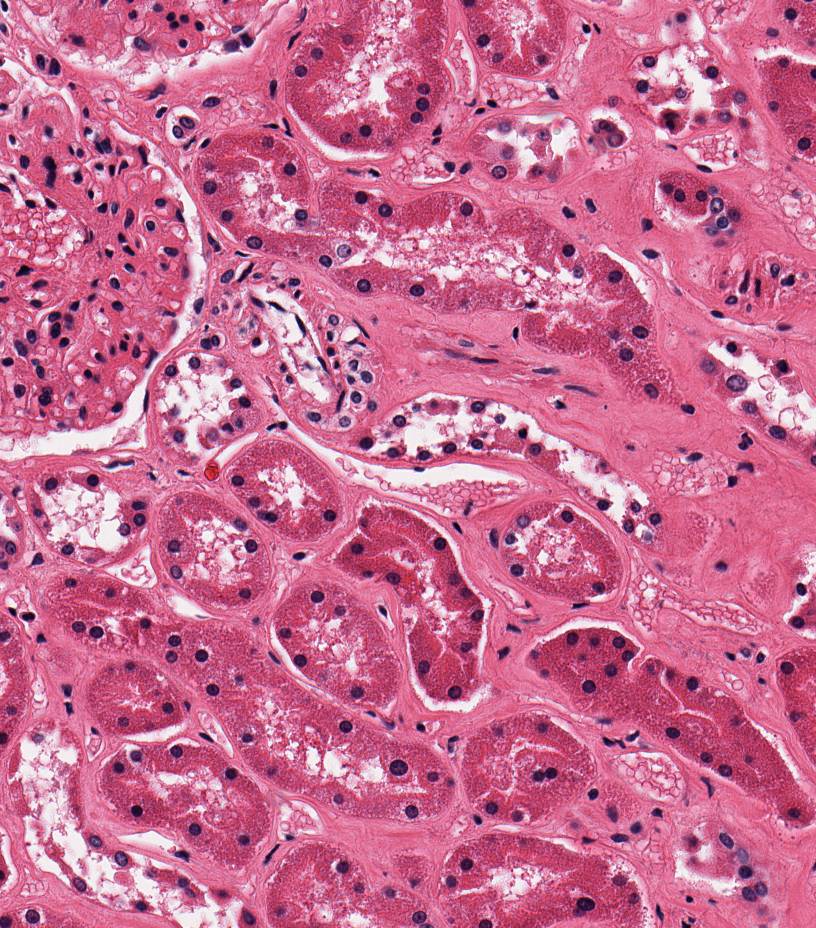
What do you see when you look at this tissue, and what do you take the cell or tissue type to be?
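First, at the upper left edge, a glomerulus lies partly in the field, rimmed by a white crescent of Bowman's space. Next, the lining: tubules have a single layer of cuboidal cells with round dark nuclei. Then the cytoplasm: in most tubular cells it is densely granular and deeply eosinophilic. Finally, narrow white clefts separate many tubules from the surrounding stroma. This tissue is renal cortex.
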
